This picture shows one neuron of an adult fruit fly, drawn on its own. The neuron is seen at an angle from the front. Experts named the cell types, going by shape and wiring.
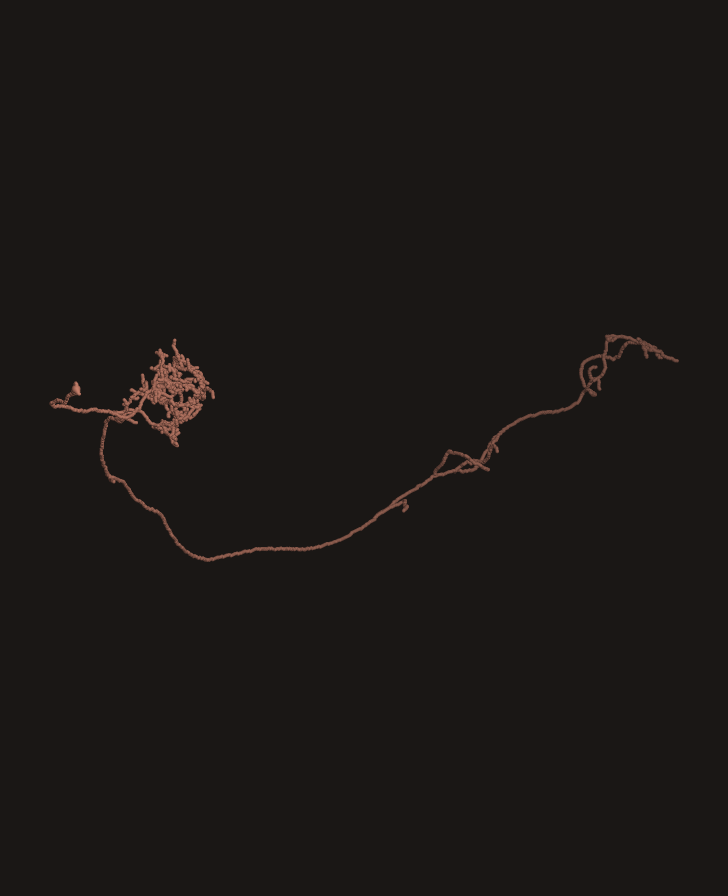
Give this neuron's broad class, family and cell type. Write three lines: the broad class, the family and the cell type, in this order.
descending neuron
DNb
DNb03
